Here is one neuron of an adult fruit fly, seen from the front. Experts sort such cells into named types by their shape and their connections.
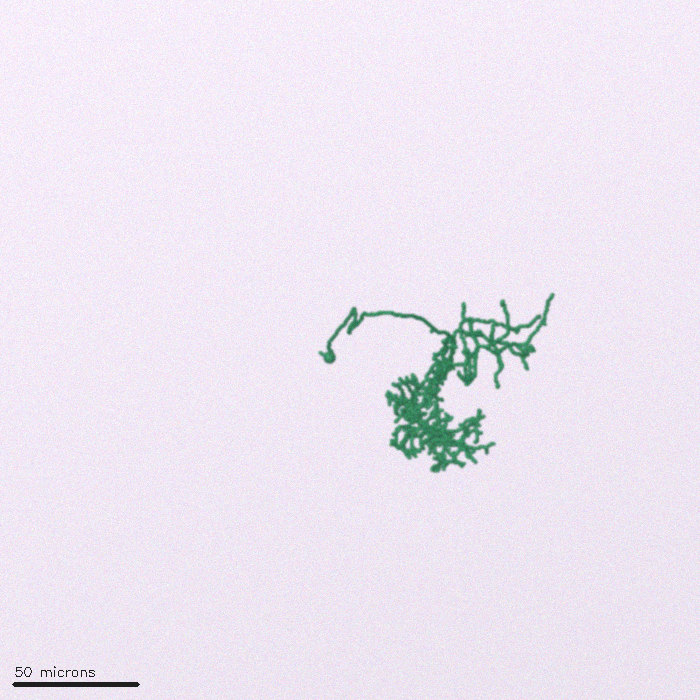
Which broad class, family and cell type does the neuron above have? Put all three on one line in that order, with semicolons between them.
nerve-cord intrinsic neuron; hemilineage 12B; IN12B033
